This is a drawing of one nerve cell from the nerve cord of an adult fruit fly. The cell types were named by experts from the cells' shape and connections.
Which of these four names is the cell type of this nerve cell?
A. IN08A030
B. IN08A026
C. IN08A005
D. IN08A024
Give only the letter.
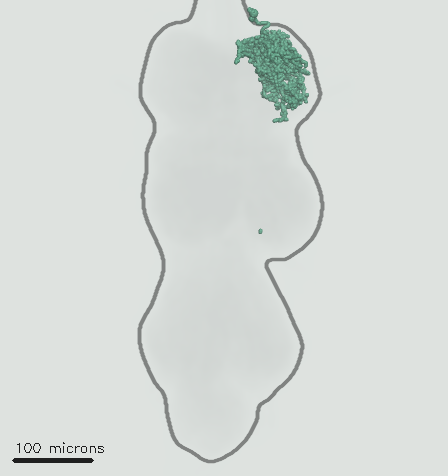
C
